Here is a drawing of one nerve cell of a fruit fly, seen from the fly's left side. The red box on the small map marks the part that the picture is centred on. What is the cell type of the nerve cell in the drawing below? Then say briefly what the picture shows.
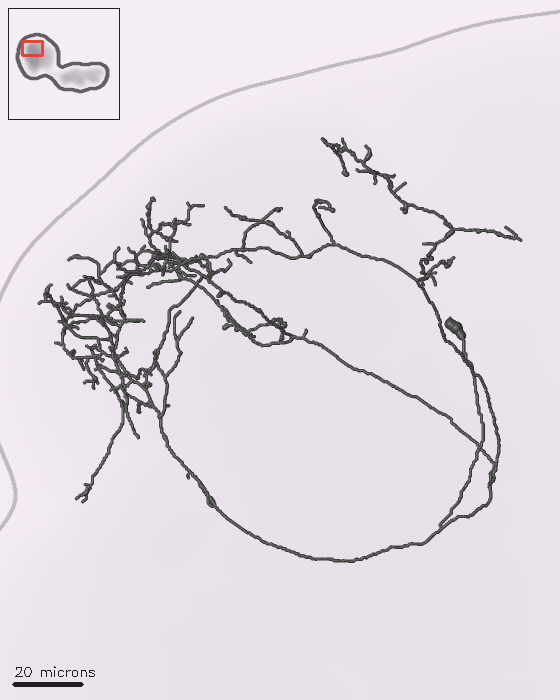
The cell type is SMP476. It is a central-brain intrinsic neuron. The cell body is on the right of the picture. By the scale bar it is about 140 microns wide in this view. The picture shows dozens of branch ends.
